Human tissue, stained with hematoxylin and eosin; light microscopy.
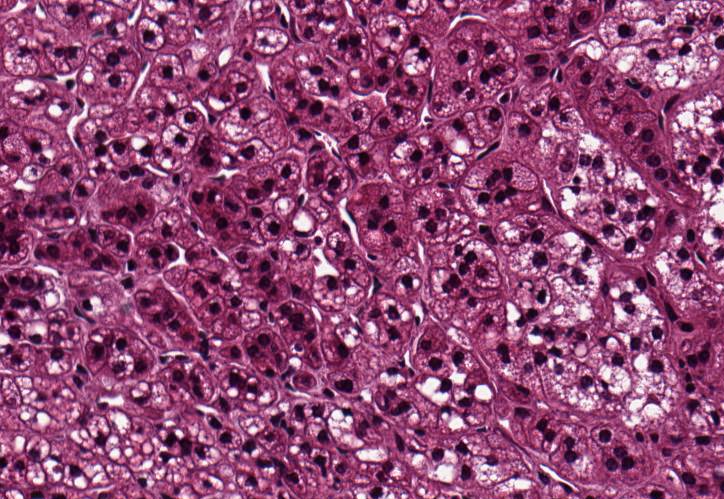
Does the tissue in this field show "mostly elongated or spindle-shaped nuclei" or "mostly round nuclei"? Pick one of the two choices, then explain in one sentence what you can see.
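Mostly round nuclei. The nuclei are small, round and darkly stained, mostly one per cell and centrally placed.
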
